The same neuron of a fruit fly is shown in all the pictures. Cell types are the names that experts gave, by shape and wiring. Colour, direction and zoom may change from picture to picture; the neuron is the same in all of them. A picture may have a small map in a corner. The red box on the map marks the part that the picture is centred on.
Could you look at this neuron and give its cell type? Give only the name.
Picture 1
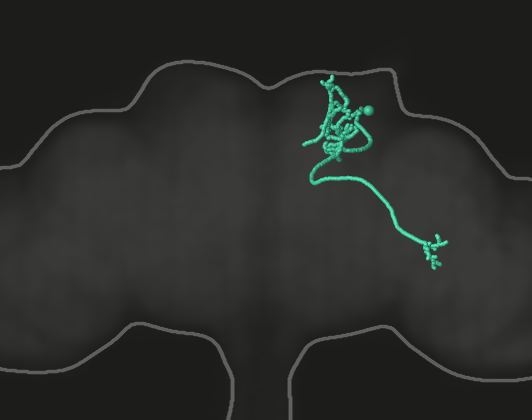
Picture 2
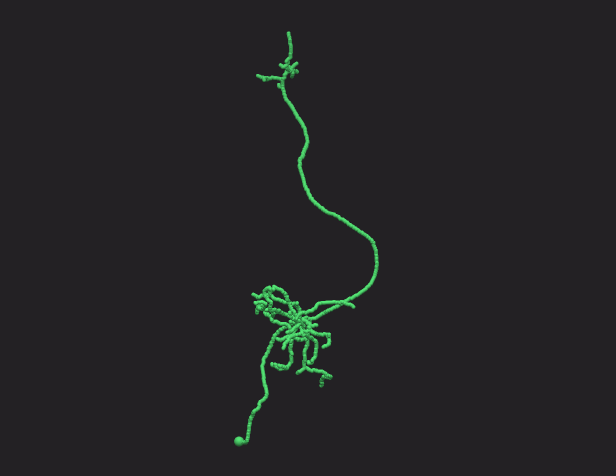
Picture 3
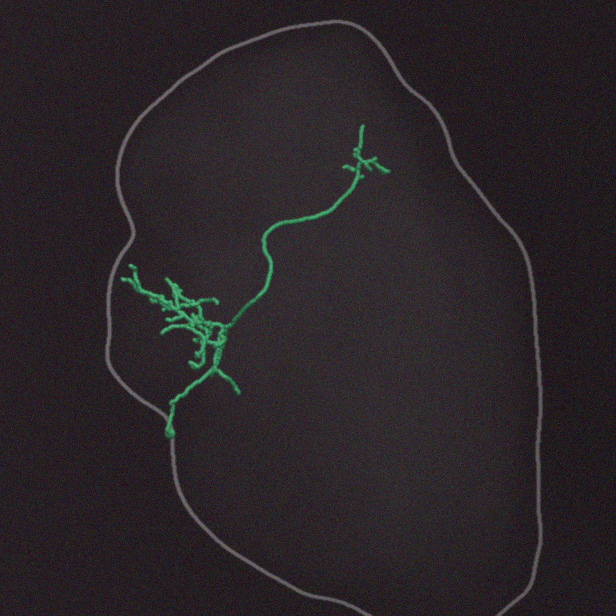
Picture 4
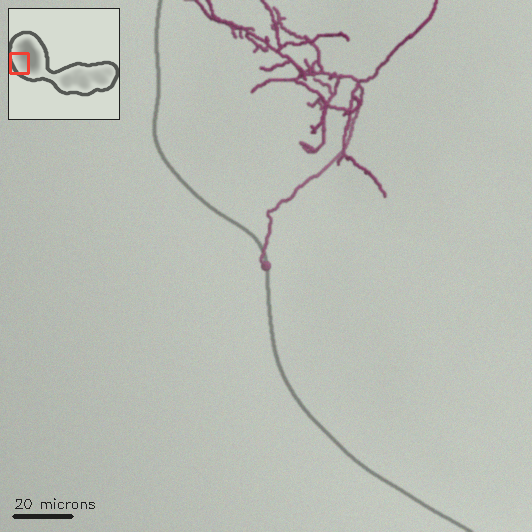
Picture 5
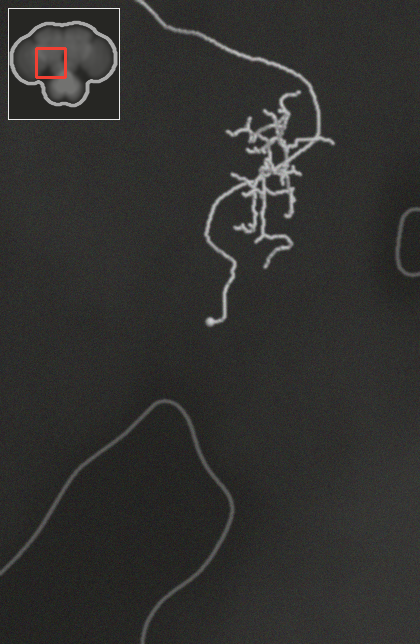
CB3228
